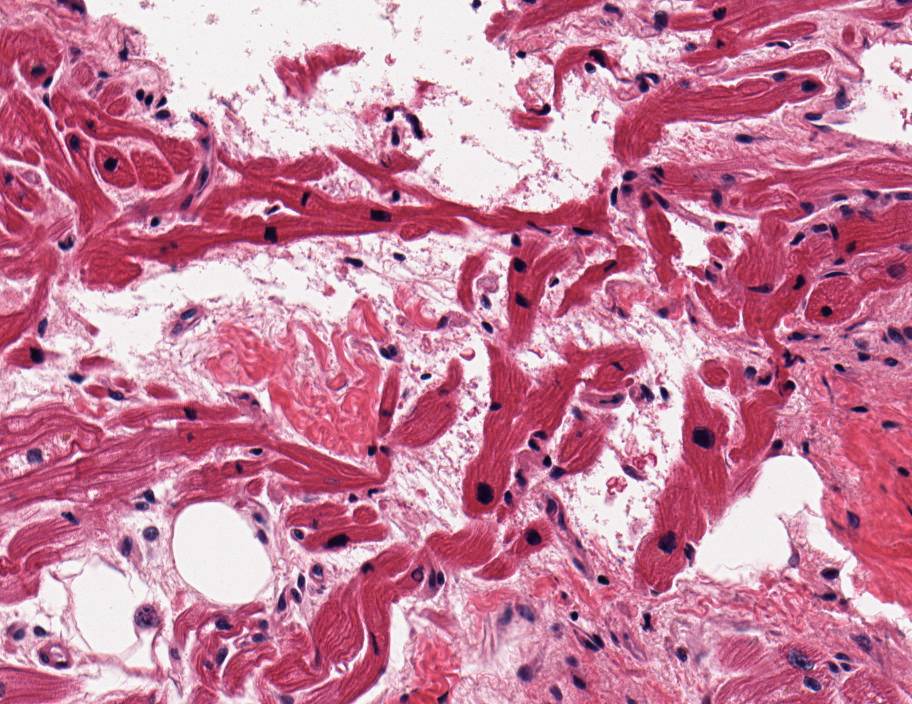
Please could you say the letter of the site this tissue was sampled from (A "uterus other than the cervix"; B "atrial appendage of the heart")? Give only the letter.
B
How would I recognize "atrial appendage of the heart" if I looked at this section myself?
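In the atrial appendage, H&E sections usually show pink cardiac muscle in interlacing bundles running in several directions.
This section matches: its muscle fibres branch and run in many directions across the field, and their cytoplasm is deeply eosinophilic with fine lengthwise fibrils. Loose, pale pink, wispy connective tissue with scattered small spindle nuclei separates the muscle bundles in the centre. Several muscle cell nuclei, chiefly in the centre and right half, are enlarged, dark and blocky.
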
